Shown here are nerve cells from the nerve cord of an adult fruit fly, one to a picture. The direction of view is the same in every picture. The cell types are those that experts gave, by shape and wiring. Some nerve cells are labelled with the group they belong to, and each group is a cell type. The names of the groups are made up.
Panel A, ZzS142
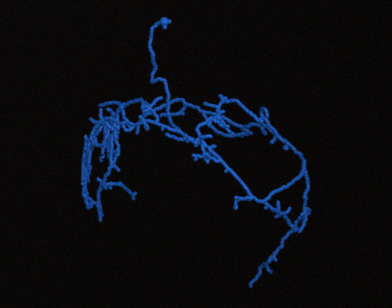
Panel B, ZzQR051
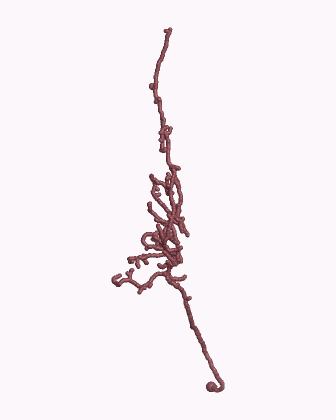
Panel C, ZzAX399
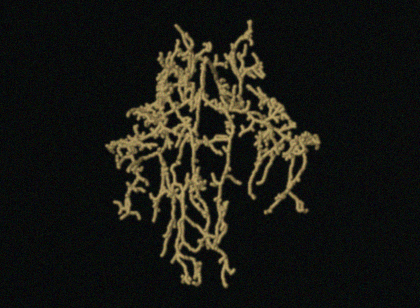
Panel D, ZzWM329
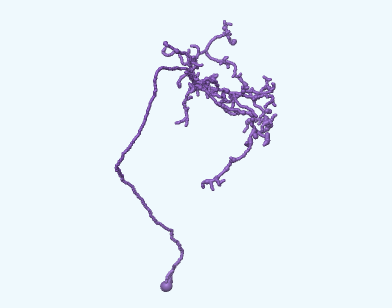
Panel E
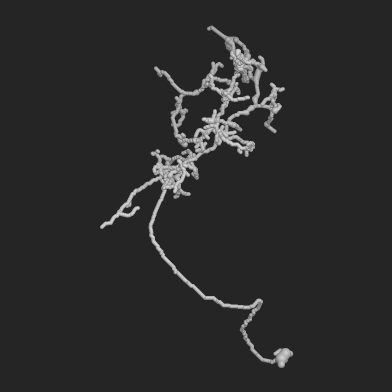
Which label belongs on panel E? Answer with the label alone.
ZzWM329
